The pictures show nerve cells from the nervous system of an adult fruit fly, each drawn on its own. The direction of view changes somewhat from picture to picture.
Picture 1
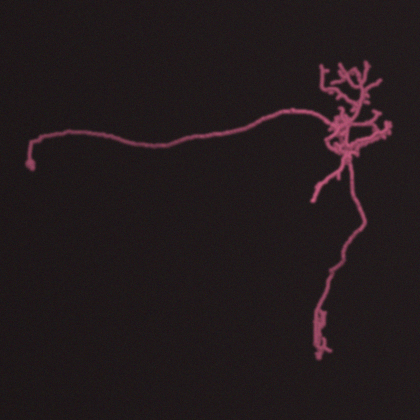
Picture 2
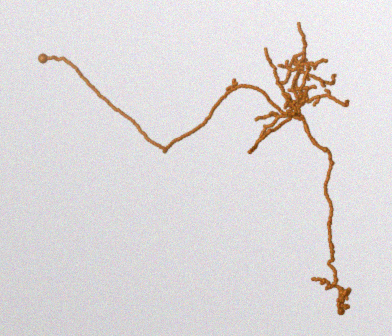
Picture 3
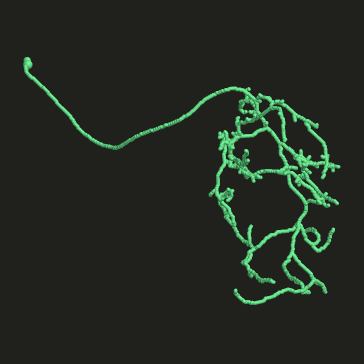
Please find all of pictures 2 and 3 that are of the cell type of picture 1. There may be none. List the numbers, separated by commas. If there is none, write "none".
2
